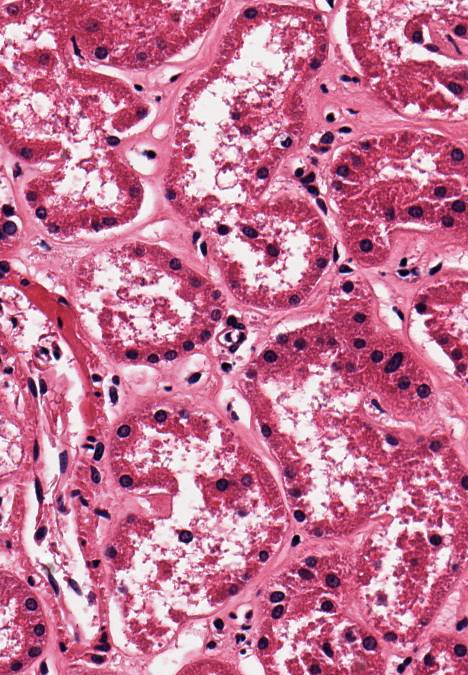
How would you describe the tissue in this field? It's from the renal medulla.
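Here the whole field is closely packed with tubular profiles, cut round, oval and elongated. Each has a single layer of cuboidal to low columnar epithelial cells, with abundant, granular, deeply eosinophilic cytoplasm. Between them, just thin strands of pink connective tissue with scattered elongated nuclei.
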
